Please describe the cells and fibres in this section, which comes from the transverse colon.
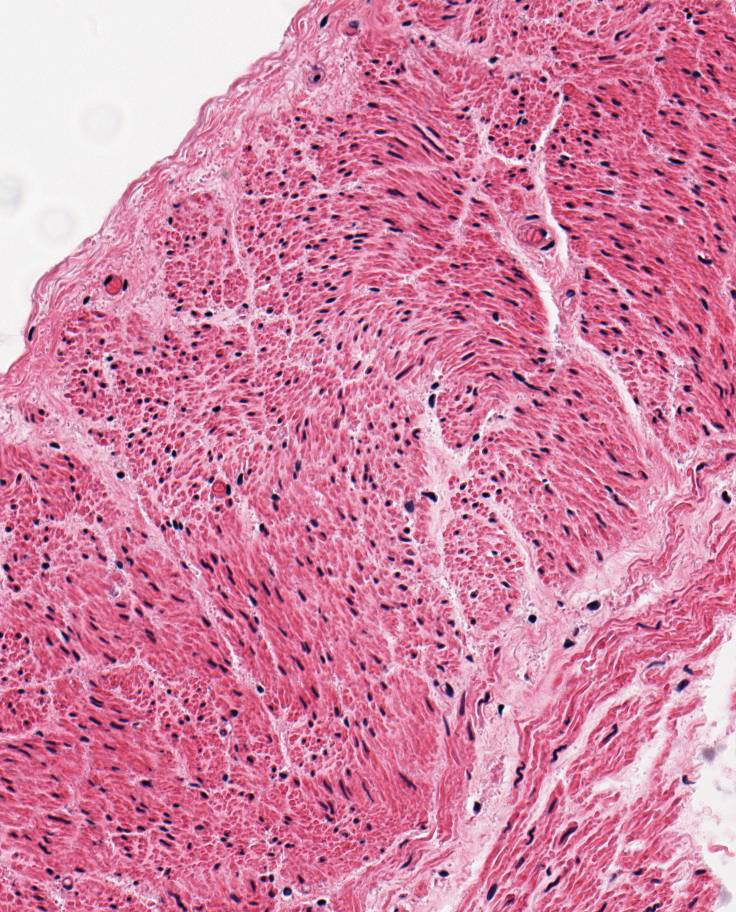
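It's smooth muscle throughout, in bundles caught in different planes, some lengthwise and some in cross-section. Where cut lengthwise, the cells carry elongated, cigar-shaped nuclei sitting centrally. Thin pale connective tissue septa divide the bundles. At the lower right, a band of wavy fibres with elongated nuclei runs diagonally, set off by a pale connective tissue strip.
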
